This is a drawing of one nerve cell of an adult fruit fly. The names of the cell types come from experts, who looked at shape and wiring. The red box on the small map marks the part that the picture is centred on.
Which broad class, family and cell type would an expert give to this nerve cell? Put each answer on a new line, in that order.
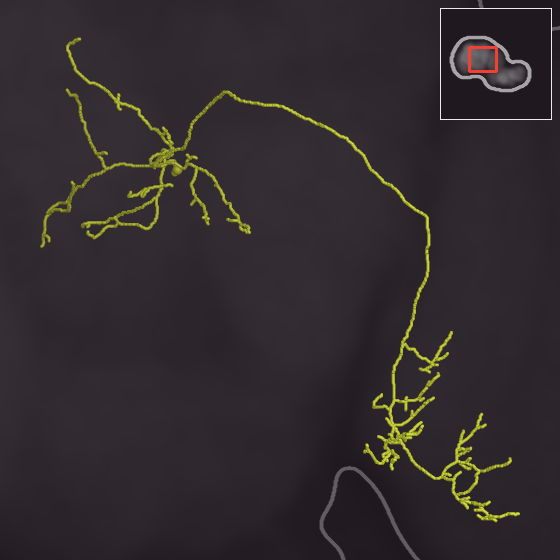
visual centrifugal neuron
hemilineage DM6_posterior
OLVC6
